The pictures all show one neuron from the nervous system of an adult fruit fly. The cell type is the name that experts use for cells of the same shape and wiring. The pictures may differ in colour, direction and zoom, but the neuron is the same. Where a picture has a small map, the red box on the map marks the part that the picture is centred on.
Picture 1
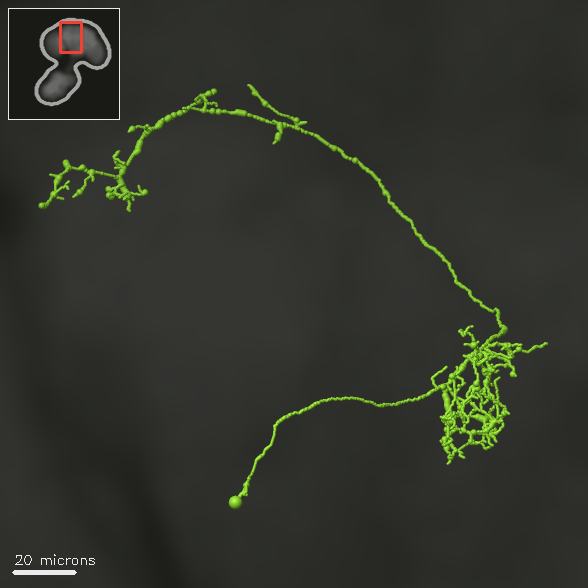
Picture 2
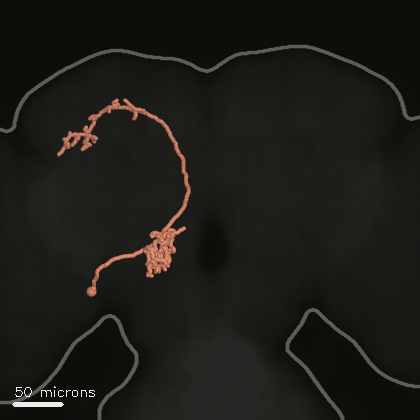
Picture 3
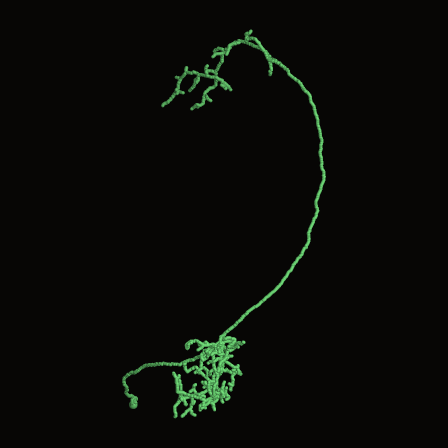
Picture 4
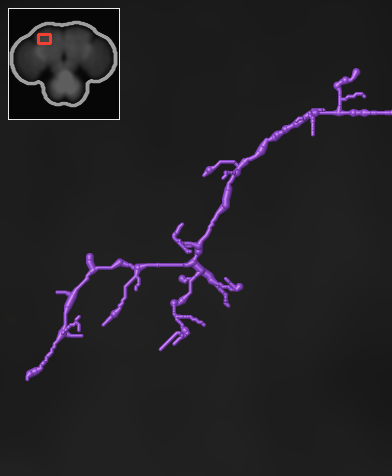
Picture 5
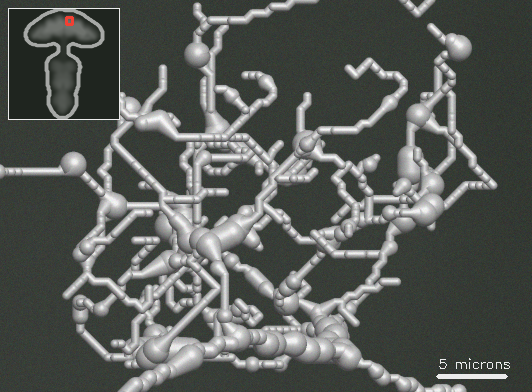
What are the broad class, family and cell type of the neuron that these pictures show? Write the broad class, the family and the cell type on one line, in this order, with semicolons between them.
central-brain intrinsic neuron; hemilineage ALlv1; VP1m+VP2_lvPN2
